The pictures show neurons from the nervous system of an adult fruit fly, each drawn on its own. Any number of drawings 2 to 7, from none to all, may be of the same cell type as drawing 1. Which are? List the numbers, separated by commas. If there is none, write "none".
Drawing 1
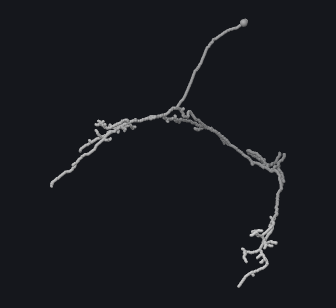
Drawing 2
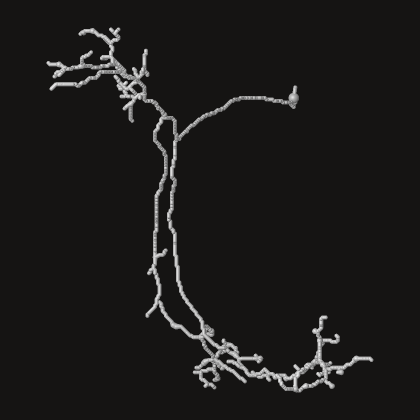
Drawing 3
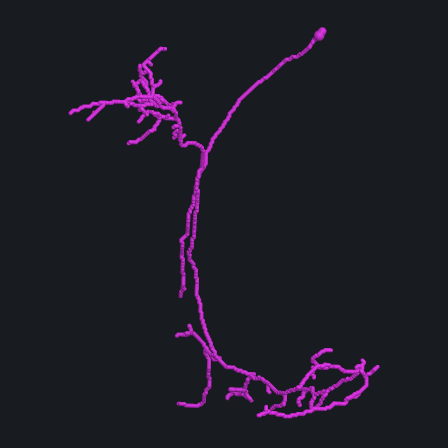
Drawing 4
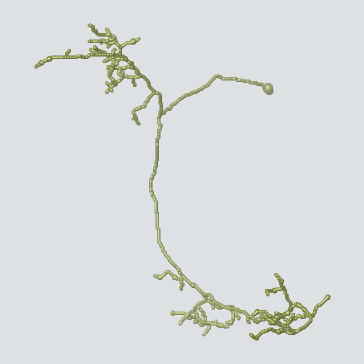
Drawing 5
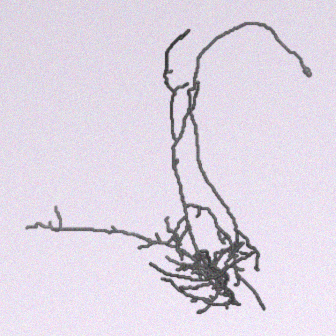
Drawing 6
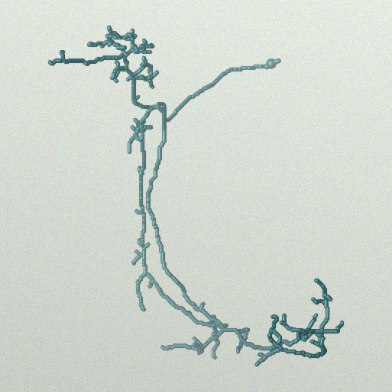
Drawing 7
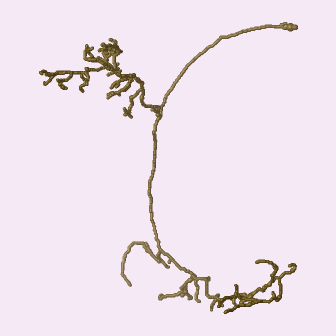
2, 3, 4, 6, 7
